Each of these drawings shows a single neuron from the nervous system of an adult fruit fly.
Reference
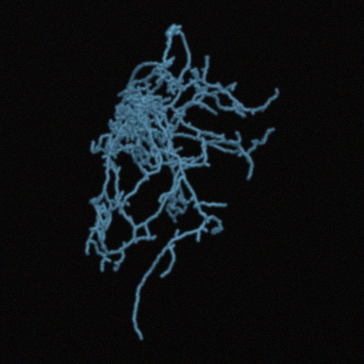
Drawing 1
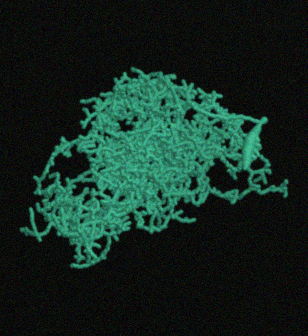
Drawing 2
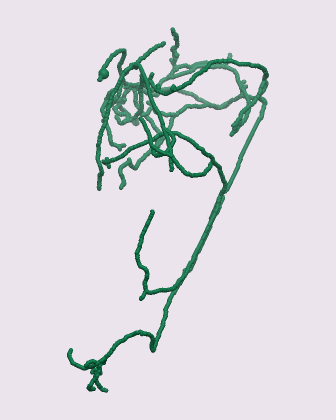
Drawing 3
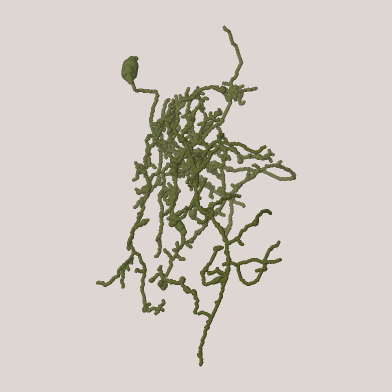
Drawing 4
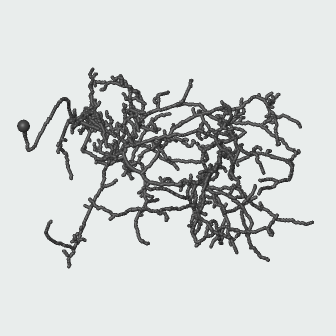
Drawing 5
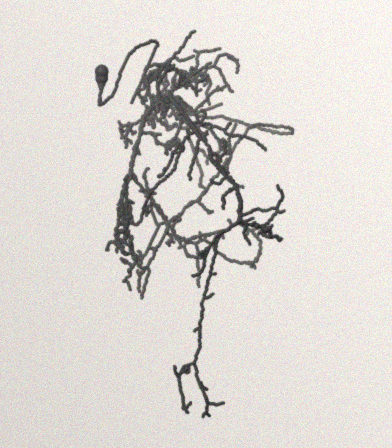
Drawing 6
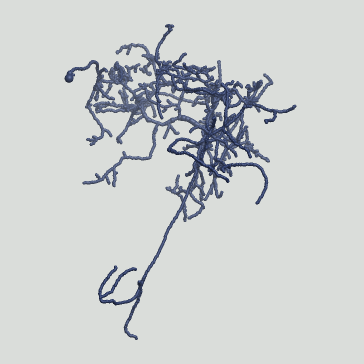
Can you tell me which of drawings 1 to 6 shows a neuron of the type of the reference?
5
